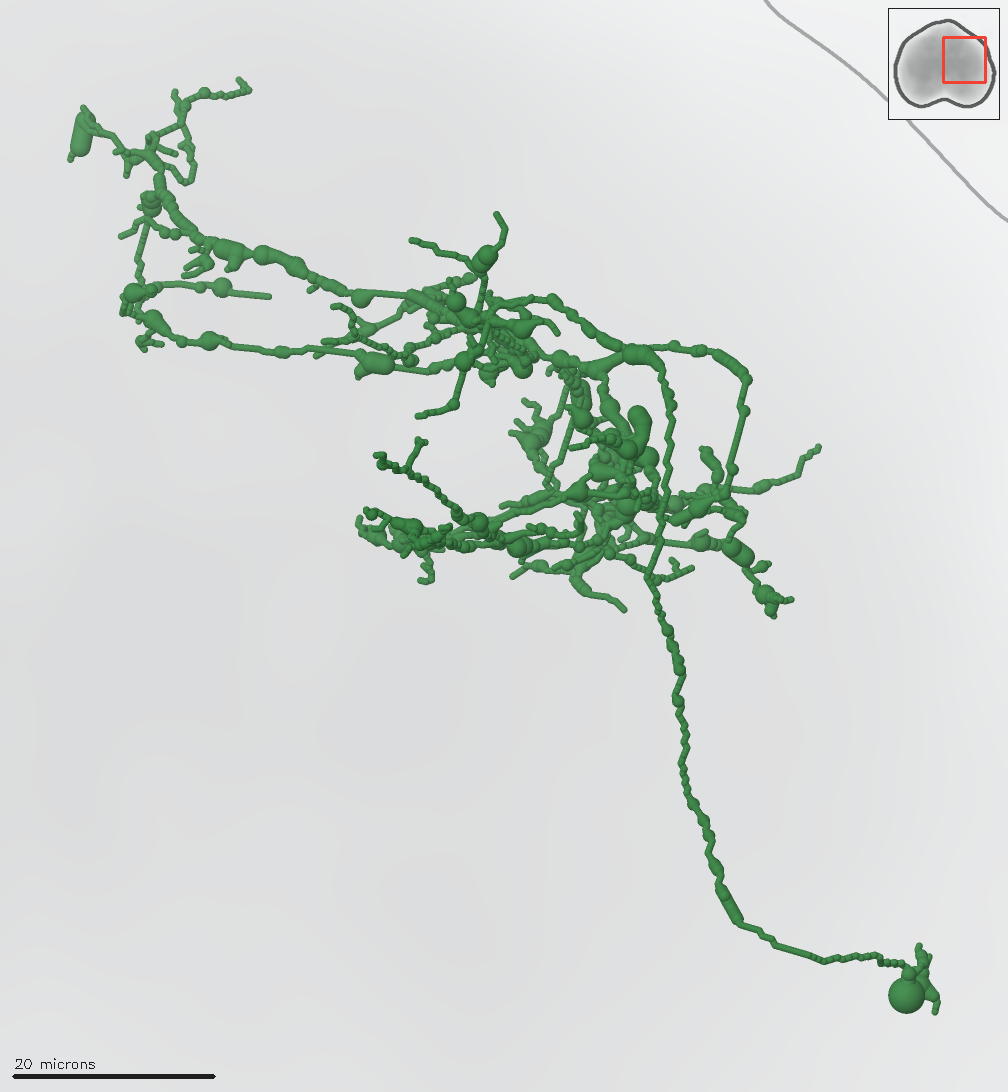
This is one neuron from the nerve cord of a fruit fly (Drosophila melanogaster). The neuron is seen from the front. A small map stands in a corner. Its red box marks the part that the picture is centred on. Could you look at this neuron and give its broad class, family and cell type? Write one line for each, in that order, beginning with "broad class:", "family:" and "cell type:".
broad class: nerve-cord intrinsic neuron
family: hemilineage 03B
cell type: IN03B080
